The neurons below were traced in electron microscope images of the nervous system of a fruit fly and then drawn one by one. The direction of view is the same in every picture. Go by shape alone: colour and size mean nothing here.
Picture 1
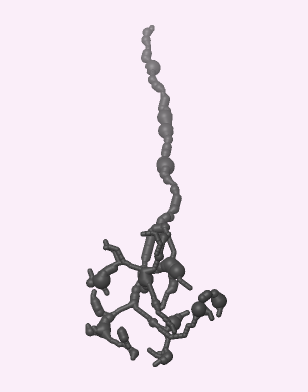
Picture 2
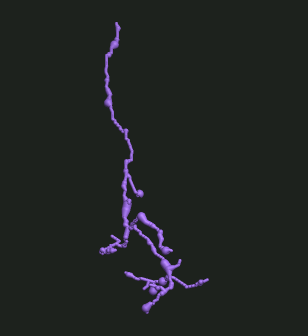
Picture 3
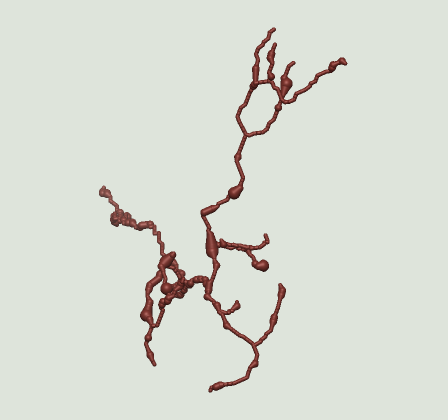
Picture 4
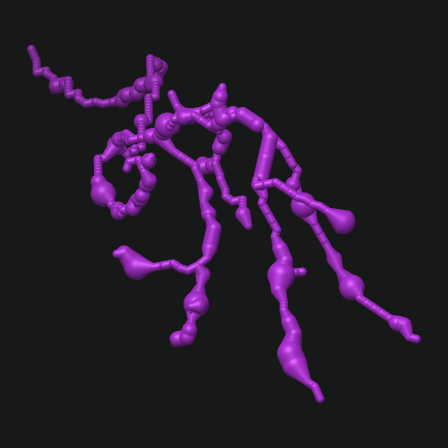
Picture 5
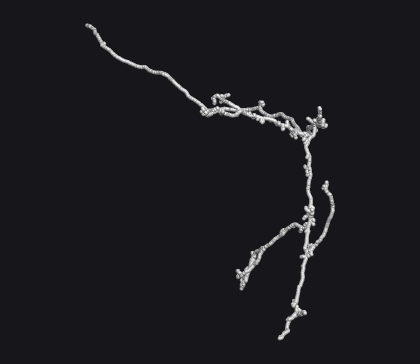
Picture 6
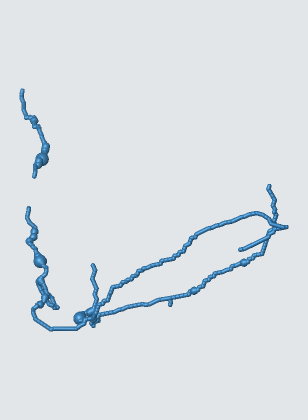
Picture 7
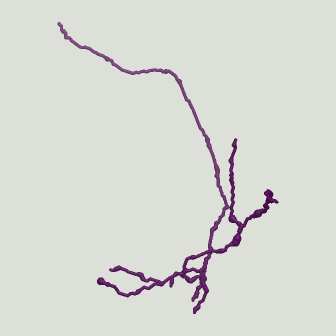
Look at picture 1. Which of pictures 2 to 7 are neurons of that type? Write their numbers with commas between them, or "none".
3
